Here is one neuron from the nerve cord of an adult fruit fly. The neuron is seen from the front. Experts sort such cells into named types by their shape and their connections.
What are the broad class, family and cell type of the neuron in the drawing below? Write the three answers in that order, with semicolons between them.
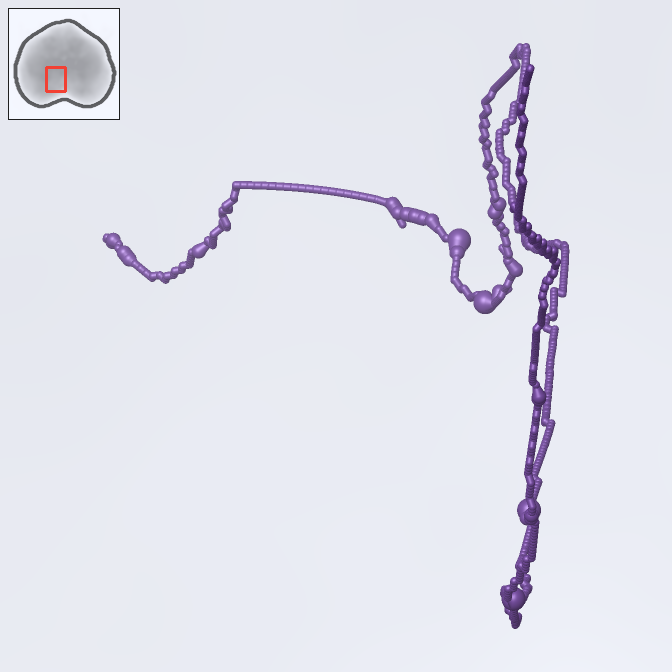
descending neuron; DNde; DNde007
